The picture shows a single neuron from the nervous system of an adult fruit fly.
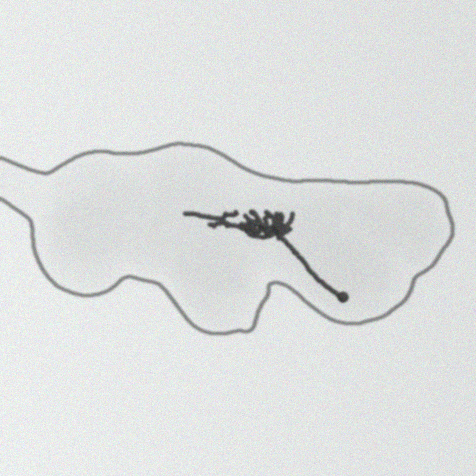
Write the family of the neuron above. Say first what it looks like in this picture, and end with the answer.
The cell body is on the right of the picture. As drawn here it is wider than it is tall. This is a nerve-cord intrinsic neuron. The family is hemilineage 16B.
